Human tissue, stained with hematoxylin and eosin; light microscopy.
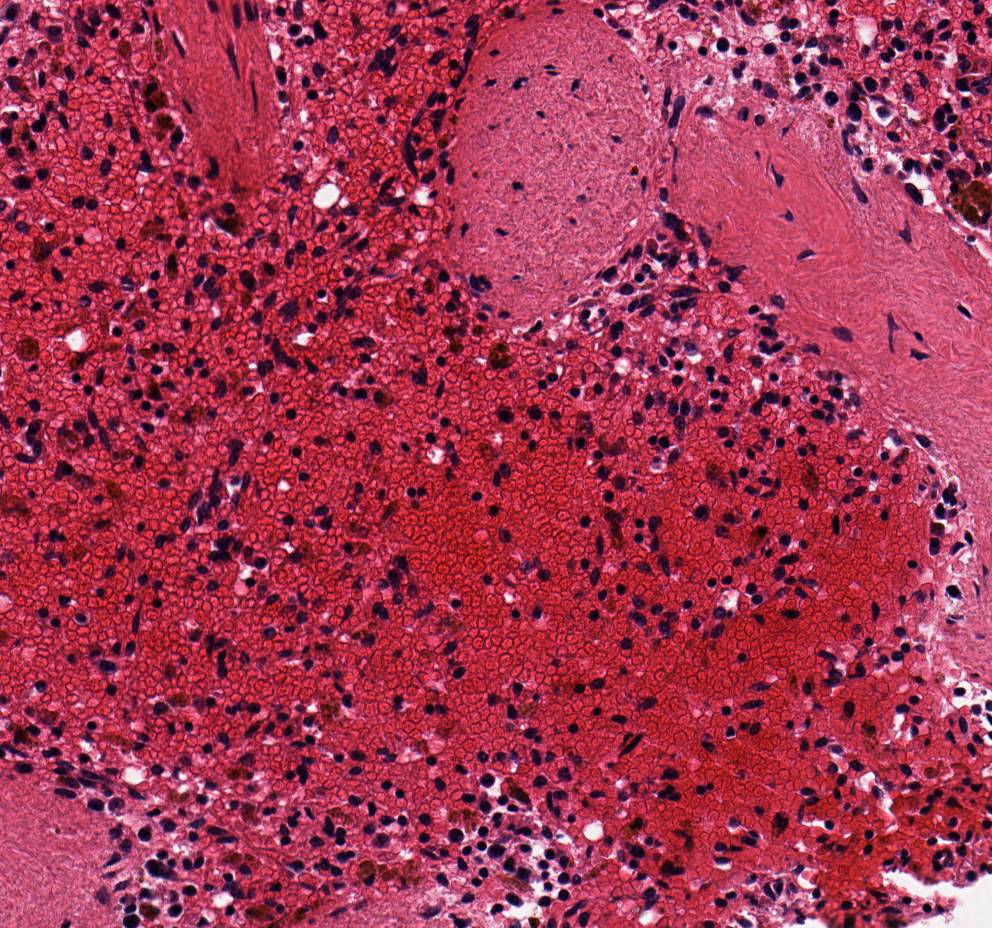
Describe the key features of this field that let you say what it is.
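What I see here is mainly red pulp of the spleen. Closely packed red blood cells fill most of the field in sheets, and small dark round nuclei of other cells are dotted among them.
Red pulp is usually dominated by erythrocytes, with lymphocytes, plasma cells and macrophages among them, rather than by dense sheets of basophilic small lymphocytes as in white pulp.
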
